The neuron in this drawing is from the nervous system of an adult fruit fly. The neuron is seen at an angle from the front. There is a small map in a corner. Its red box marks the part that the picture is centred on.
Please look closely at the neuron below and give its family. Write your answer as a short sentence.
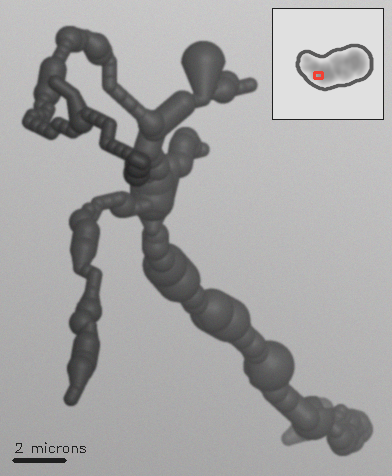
The family is class mechanosensory tactile.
